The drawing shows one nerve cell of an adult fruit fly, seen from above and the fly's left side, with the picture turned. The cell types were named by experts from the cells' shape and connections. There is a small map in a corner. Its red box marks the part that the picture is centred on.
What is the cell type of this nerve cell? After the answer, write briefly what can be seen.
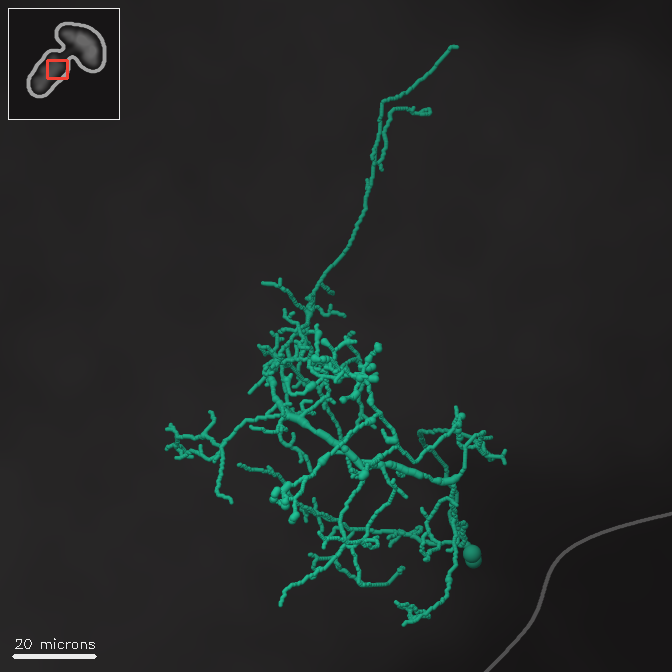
It is of cell type IN03B065. It is a nerve-cord intrinsic neuron. It is in the nerve cord and does not reach the brain. From top to bottom in the picture it spans about 140 microns. The picture shows dozens of branch ends.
